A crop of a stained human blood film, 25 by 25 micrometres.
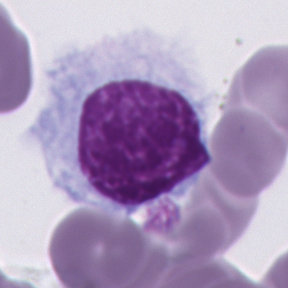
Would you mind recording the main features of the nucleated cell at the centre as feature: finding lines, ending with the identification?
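Edge: ragged, fine hair-like projections round much of the cell
Cytoplasm: plenty of it, a broad rim on the left and top of the nucleus
Colour: pale greyish-blue cytoplasm
Chromatin: dark purple and clumped, paler streaks between the clumps
Name: hairy cell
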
